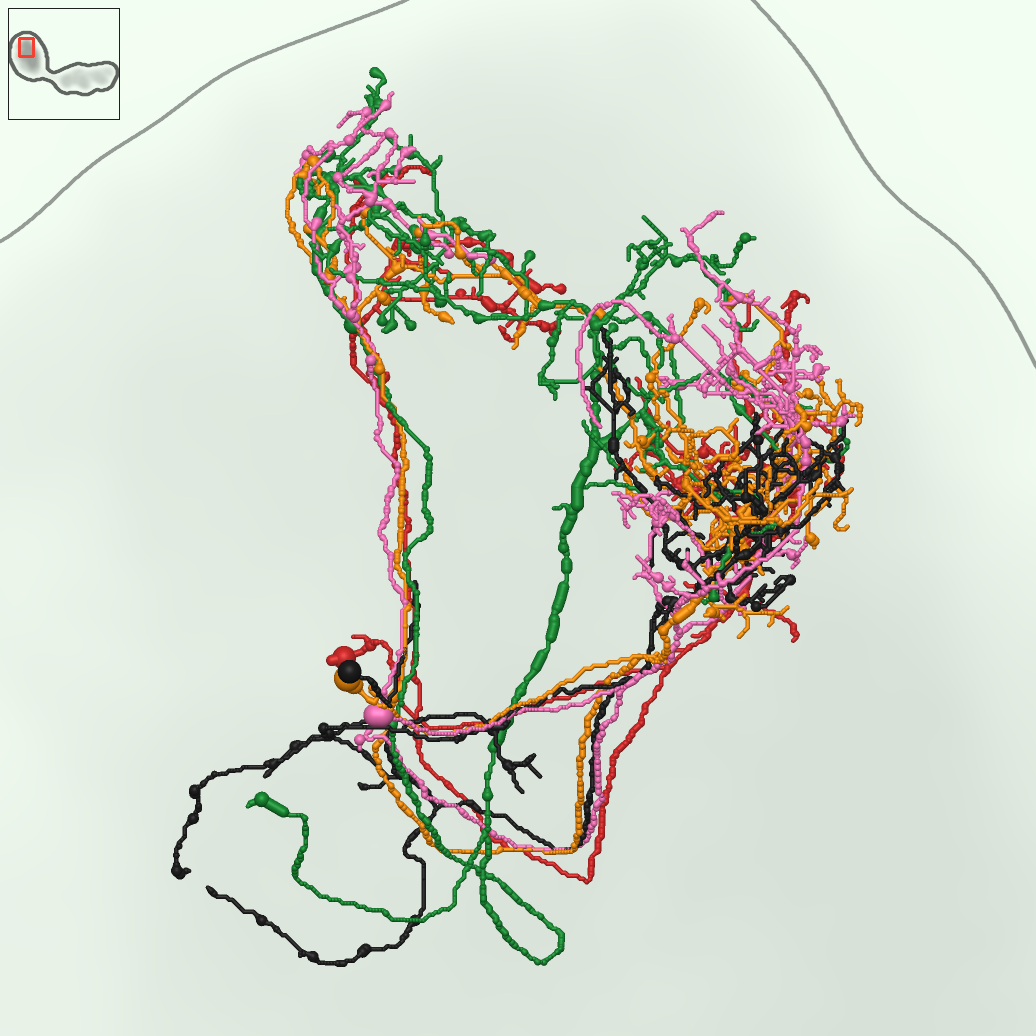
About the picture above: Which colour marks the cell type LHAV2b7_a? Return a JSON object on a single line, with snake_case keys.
{"colour": "black"}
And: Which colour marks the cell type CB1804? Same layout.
{"colour": "red"}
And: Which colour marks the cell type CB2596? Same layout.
{"colour": "orange"}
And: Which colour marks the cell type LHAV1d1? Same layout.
{"colour": "green"}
